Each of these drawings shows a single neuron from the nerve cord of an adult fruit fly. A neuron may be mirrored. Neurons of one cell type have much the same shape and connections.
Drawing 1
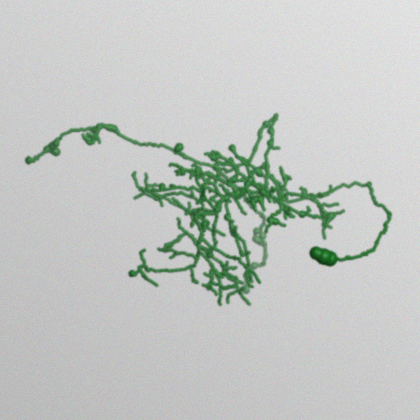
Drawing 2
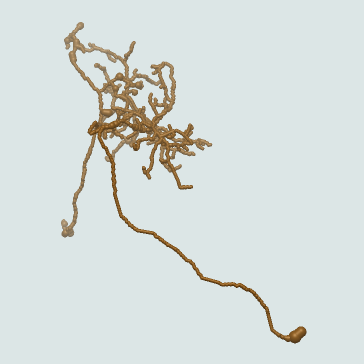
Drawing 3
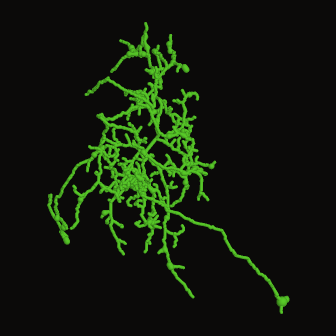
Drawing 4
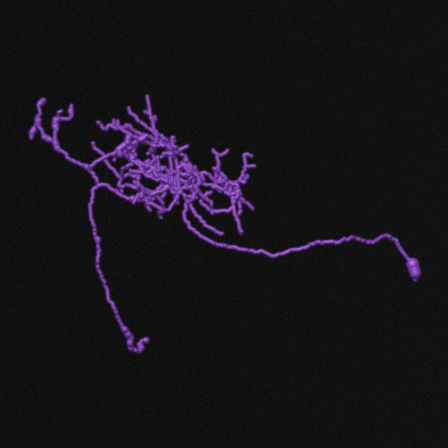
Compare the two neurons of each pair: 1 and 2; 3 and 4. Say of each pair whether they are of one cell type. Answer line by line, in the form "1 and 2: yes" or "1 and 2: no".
1 and 2: yes
3 and 4: yes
